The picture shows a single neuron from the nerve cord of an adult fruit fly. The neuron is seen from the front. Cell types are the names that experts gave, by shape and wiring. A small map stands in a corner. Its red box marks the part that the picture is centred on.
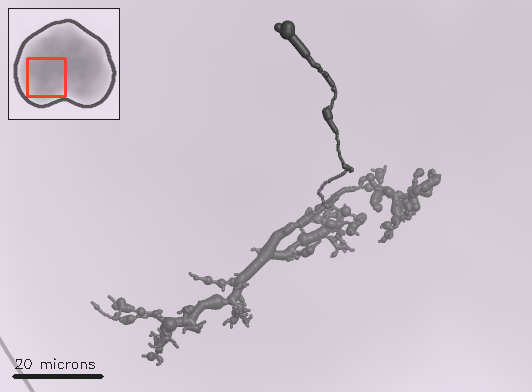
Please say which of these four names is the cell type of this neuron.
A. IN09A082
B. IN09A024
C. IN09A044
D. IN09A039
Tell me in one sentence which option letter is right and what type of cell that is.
With respect to cell type, the neuron is IN09A024, option B.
